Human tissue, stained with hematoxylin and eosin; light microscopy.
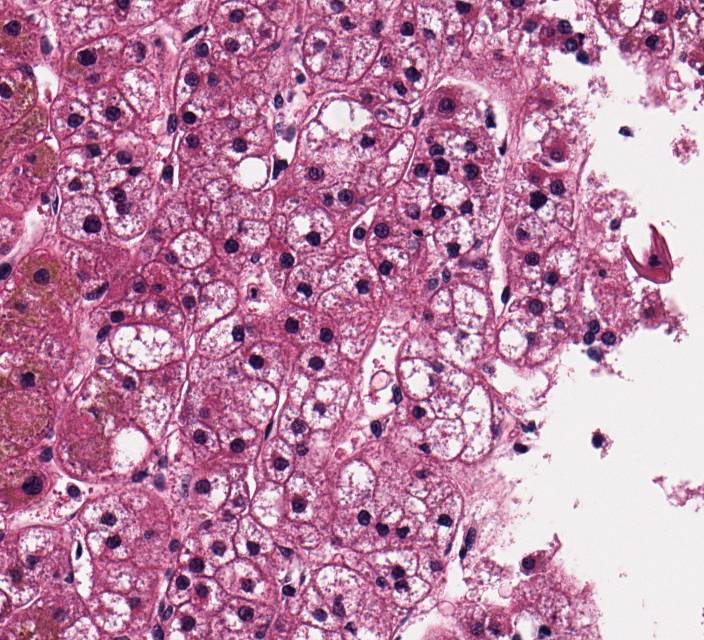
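Adrenal gland, haematoxylin and eosin. Most cells have pale, finely vacuolated, wispy cytoplasm and a single round, centrally placed nucleus. Cell membranes are sharply outlined and distinct. Very little stroma separates the cords of cells.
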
